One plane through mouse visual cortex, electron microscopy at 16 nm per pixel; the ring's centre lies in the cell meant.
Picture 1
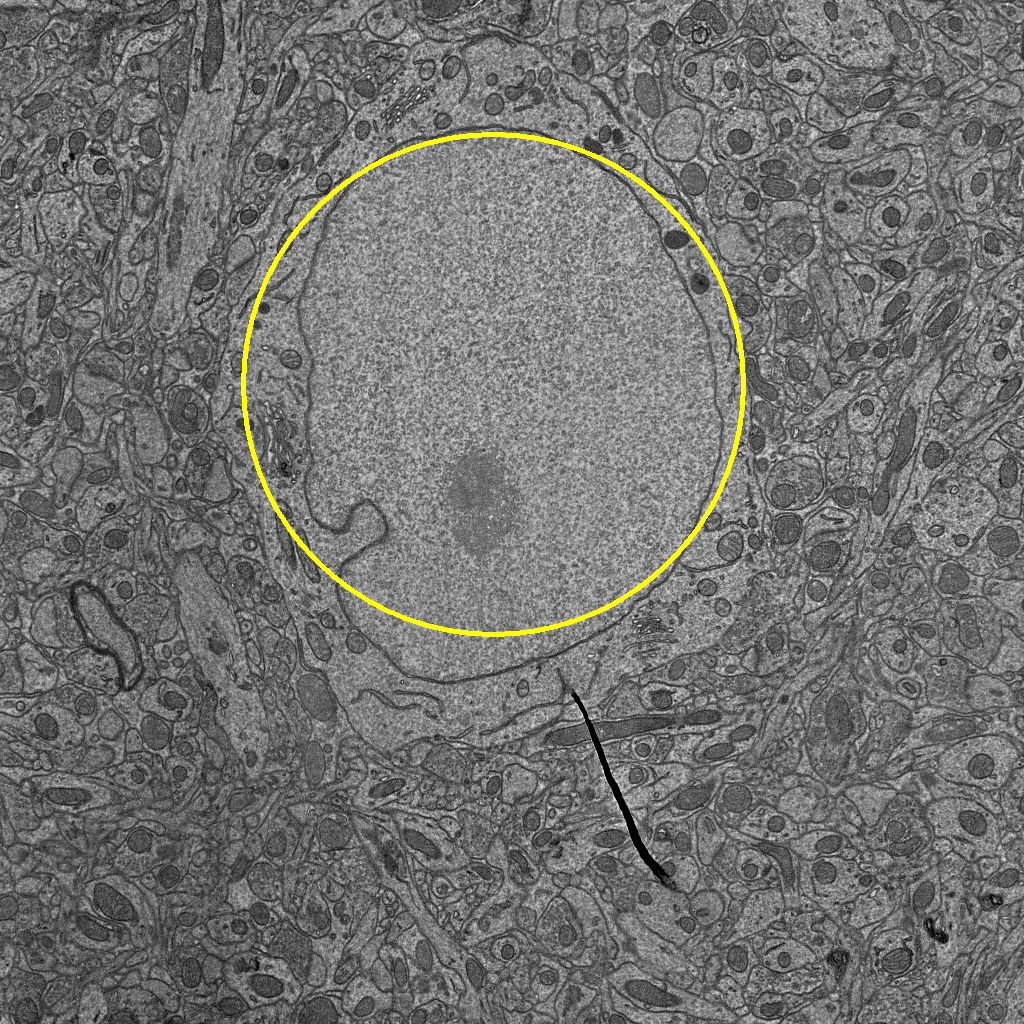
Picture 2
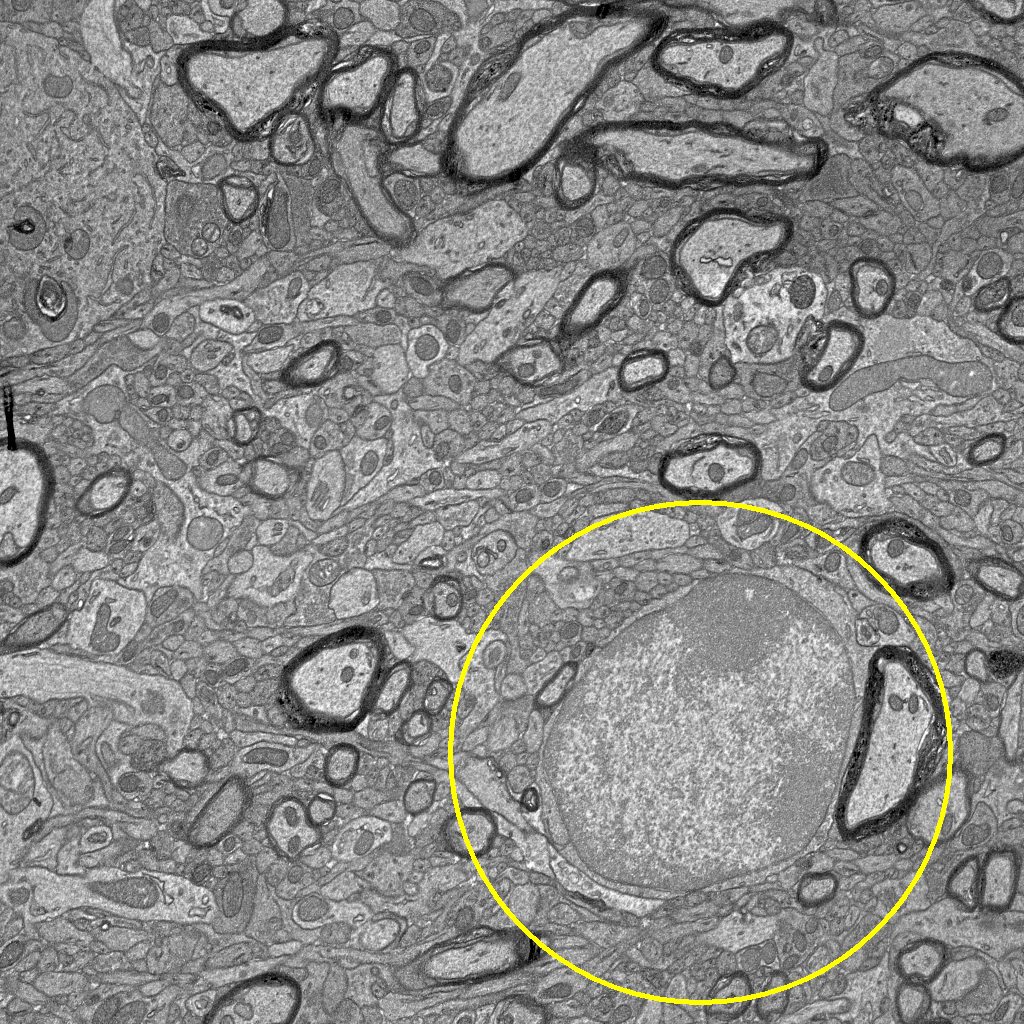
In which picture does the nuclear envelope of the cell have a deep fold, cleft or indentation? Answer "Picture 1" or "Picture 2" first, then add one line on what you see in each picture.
Picture 1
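Picture 1: The nuclear envelope makes one deep inward fold at the lower left.
Picture 2: The nuclear envelope runs smoothly round the nucleus without deep folds or notches.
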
